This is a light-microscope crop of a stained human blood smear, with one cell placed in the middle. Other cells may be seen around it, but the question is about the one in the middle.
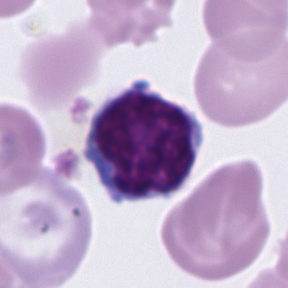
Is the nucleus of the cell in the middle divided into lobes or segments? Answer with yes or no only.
No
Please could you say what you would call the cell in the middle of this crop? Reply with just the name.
lymphocyte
